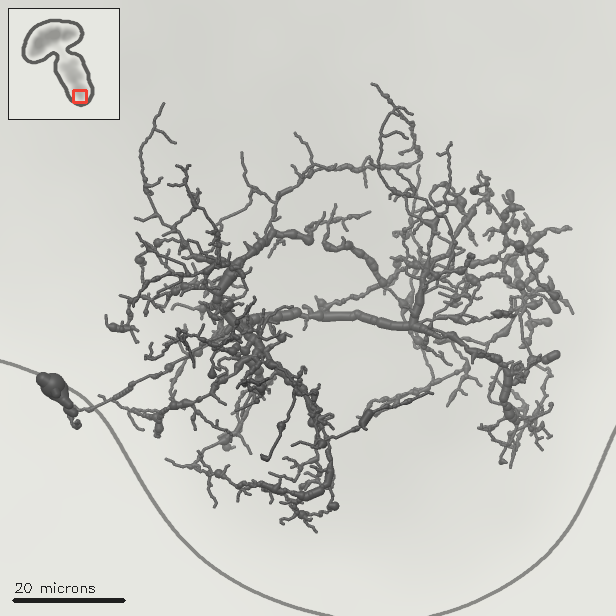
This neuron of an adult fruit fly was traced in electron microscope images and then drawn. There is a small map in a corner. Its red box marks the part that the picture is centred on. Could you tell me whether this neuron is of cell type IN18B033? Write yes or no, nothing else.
yes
